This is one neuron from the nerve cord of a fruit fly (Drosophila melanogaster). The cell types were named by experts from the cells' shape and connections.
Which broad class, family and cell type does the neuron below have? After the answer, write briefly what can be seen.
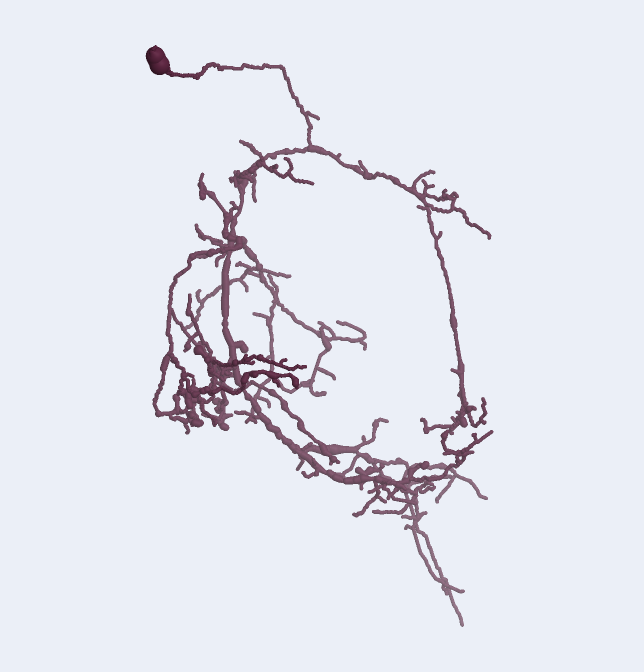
It is a nerve-cord intrinsic neuron. Its family is hemilineage 03A. The cell type is IN03A030. In this view it is taller than it is wide.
